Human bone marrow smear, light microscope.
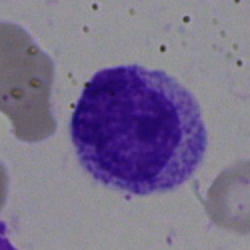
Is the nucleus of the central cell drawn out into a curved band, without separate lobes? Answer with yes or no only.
No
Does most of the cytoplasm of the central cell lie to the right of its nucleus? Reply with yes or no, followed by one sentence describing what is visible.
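Yes. The nucleus fills most of the cell, leaving a cytoplasm rim that is widest on the right side.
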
